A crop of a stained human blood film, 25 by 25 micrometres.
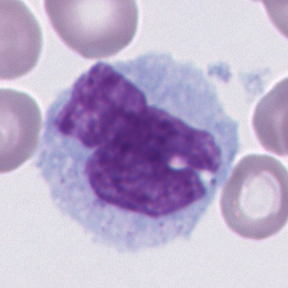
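Monocyte, the nucleated cell at the centre of a stained smear of human peripheral blood, about 17 micrometres across. Its nucleus is about 15 by 12 micrometres and fills about 50% of the cell's area. It is irregular and folded over on itself rather than split into separate lobes, with a small white gap within the fold toward its lower right. The chromatin is fine and lacy rather than in dense dark clumps. The cytoplasm holds faint, very fine purplish granules like dust.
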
